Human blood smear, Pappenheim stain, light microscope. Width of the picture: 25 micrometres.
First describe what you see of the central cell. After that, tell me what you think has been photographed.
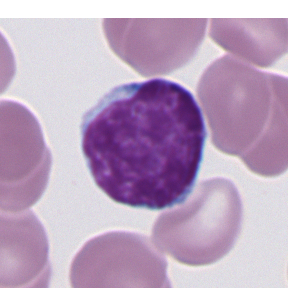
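You'll notice the cytoplasm here is pale blue. The nucleus is neither lobed nor indented. Nothing in the way of granules or vacuoles shows in the cytoplasm. It's a typical lymphocyte.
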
